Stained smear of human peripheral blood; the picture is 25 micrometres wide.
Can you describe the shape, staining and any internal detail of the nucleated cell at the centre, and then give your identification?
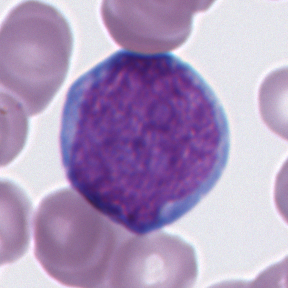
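Have a look at the chromatin: it's finely granular and evenly spread, with none of those coarse dark clumps. The cytoplasm shows no granules and no vacuoles. And the surface is smooth, without any blebs or projections. So this one's a myeloblast.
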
